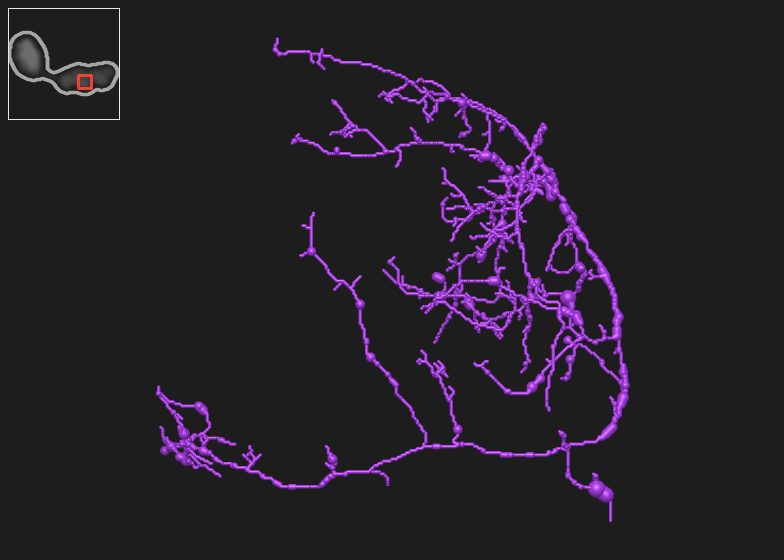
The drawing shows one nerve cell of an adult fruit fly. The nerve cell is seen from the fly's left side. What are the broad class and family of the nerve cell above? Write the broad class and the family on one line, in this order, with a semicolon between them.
nerve-cord intrinsic neuron; hemilineage 19A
